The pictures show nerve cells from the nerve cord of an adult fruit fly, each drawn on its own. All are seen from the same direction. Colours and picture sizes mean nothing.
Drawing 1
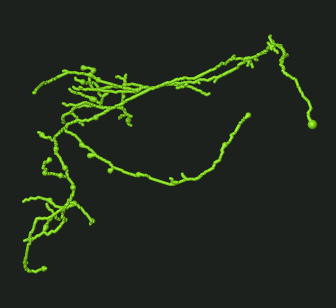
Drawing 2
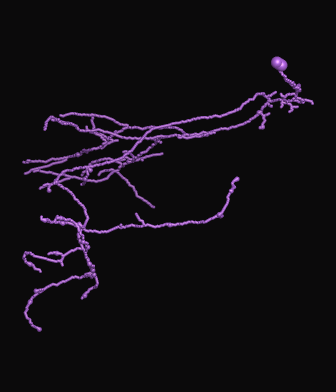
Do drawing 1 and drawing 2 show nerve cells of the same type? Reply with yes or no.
yes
